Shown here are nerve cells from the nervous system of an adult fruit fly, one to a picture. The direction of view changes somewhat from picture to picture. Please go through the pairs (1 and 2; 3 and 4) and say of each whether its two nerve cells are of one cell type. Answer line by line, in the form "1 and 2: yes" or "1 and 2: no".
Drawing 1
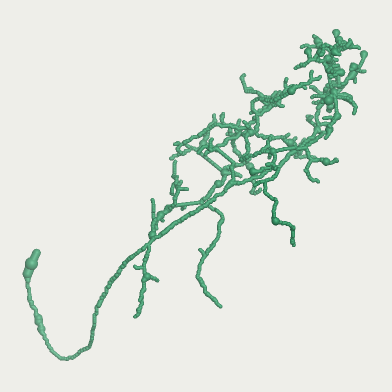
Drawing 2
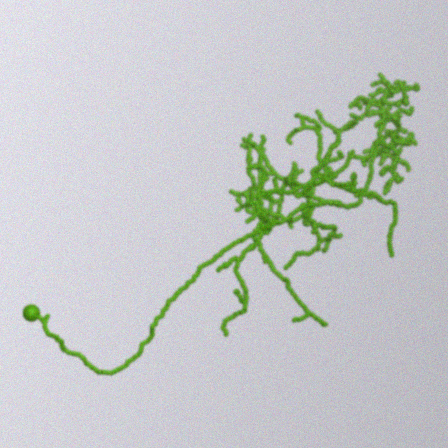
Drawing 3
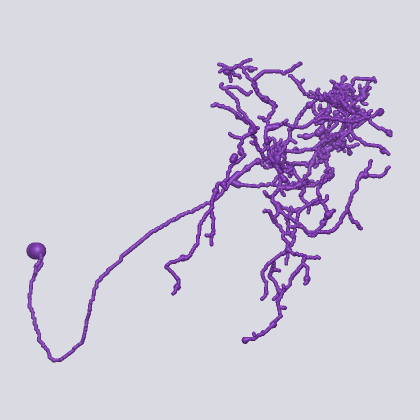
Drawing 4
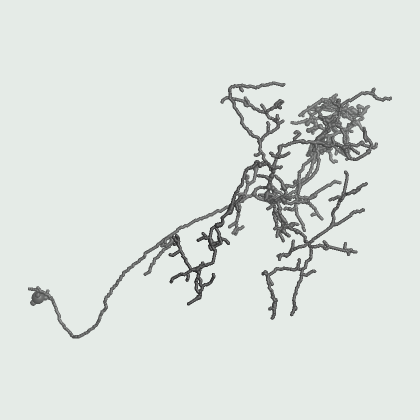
1 and 2: yes
3 and 4: yes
